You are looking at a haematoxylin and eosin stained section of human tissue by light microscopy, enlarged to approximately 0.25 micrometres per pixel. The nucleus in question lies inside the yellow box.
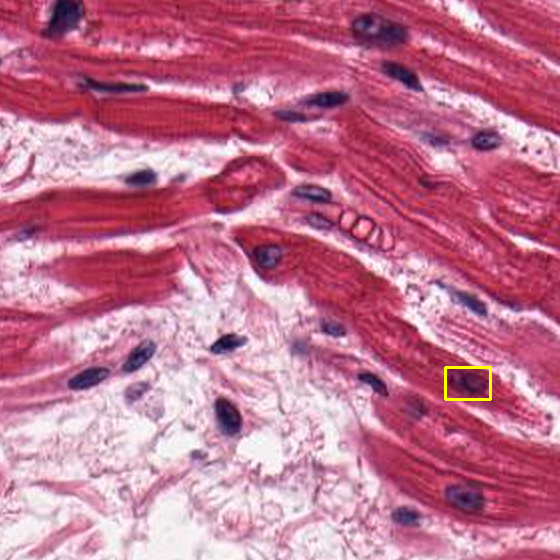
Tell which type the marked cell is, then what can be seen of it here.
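Cardiomyocyte. The nucleus is a dark purple oval, elongated in the same direction as the fibre runs. The nucleus sits within the middle of the fibre's width, not at its edge. The cytoplasm is deep pink-red and shows fine bands running across the fibre. The fibre runs diagonally, parallel to neighbouring fibres, with pale gaps between them.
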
